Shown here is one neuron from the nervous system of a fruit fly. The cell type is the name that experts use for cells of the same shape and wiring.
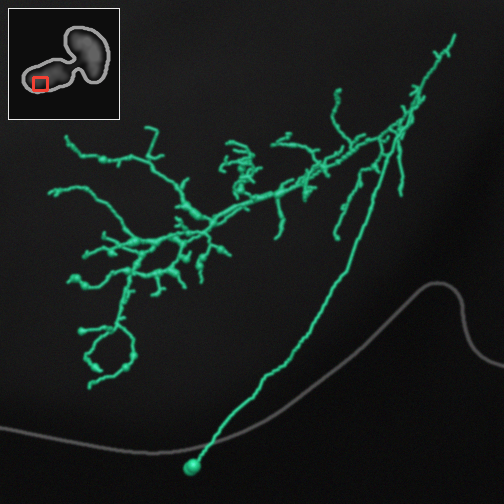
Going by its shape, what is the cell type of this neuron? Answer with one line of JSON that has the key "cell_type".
{"cell_type": "IN08A047"}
